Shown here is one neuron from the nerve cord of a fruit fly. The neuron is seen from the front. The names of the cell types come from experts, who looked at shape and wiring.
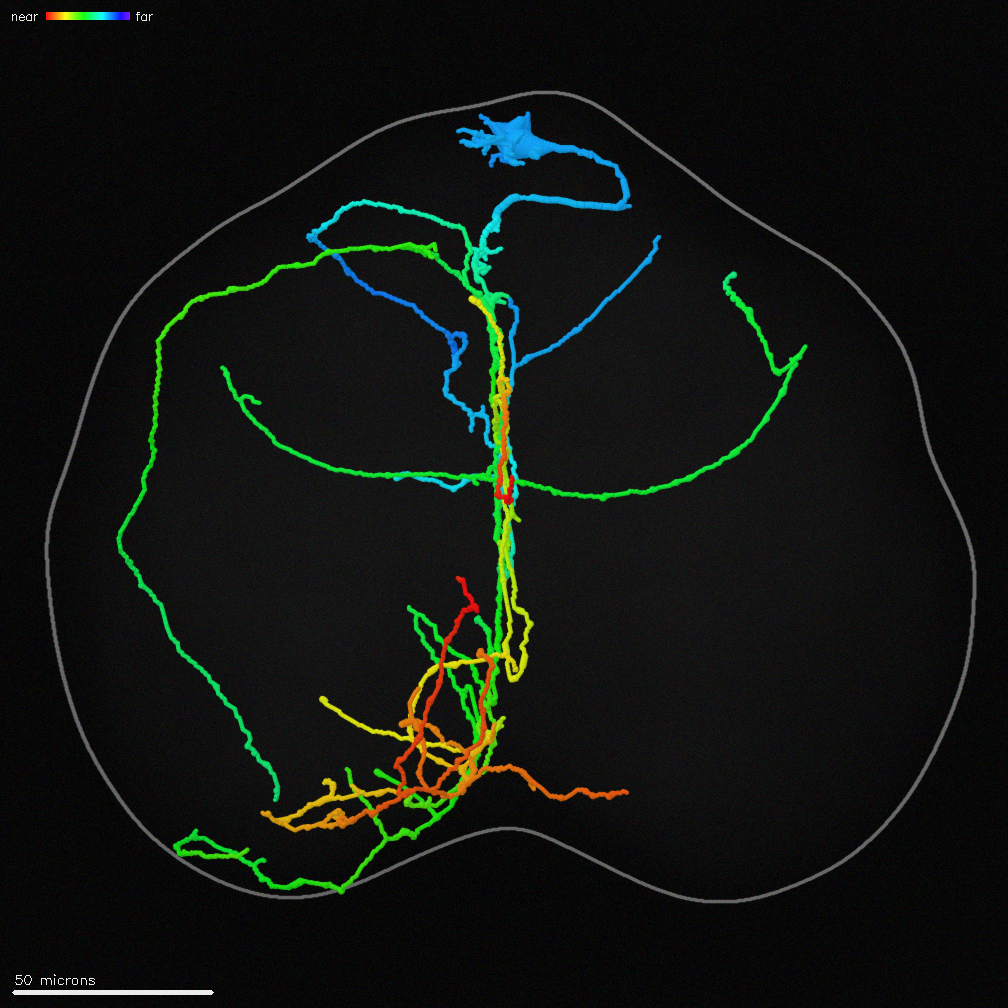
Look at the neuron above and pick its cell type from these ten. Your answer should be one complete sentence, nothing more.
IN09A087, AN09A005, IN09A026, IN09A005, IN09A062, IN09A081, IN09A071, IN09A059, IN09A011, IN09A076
This neuron counts as a member of the cell type IN09A005.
